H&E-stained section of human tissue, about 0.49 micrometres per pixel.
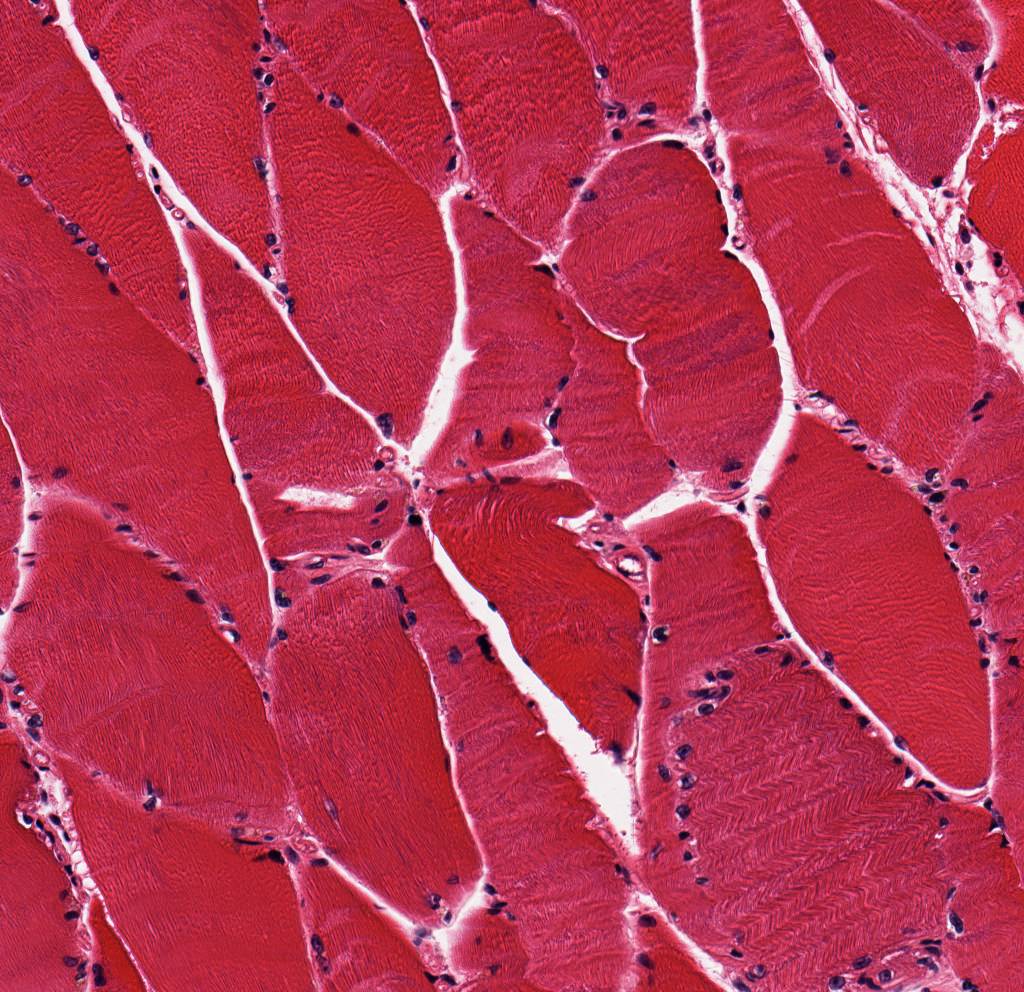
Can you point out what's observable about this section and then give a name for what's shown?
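Strongly eosinophilic fibre cytoplasm shows fine cross-striations in many fibres. Dark, flattened nuclei lie at the fibre edges rather than centrally. In the lower right, one fibre carries a zigzag, wavy banding pattern across its cytoplasm. Connective tissue between fibres is scant, only thin strands with a few small nuclei. The tissue is skeletal muscle.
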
